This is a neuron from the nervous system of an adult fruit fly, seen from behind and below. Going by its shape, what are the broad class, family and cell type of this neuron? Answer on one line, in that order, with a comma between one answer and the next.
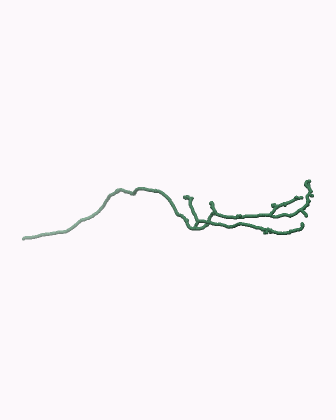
sensory neuron entering the nerve cord, class gustatory, WG2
